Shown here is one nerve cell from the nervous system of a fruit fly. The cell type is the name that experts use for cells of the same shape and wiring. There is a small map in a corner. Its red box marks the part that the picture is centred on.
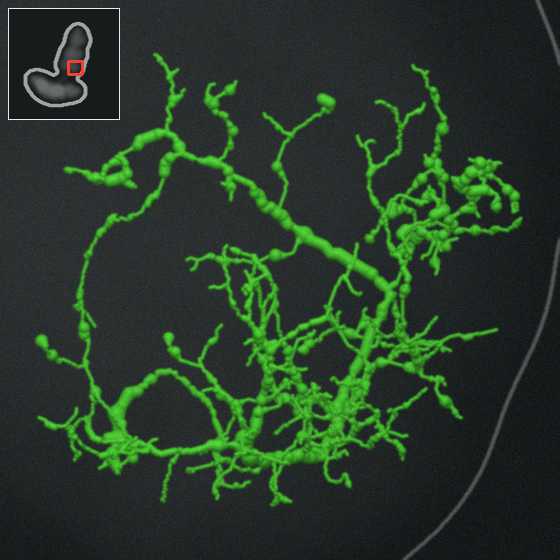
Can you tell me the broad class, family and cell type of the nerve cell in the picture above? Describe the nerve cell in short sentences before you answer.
It is in the nerve cord and does not reach the brain. As drawn here it is about as wide as it is tall. Its broad class is nerve-cord intrinsic neuron. Its family is hemilineage 13A. Its cell type is IN13A008.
